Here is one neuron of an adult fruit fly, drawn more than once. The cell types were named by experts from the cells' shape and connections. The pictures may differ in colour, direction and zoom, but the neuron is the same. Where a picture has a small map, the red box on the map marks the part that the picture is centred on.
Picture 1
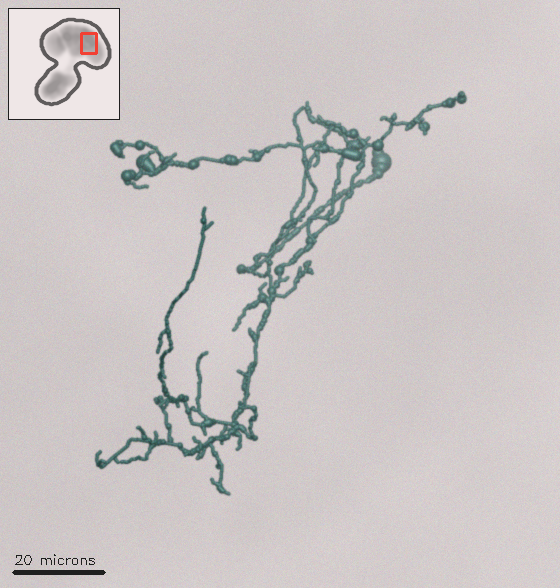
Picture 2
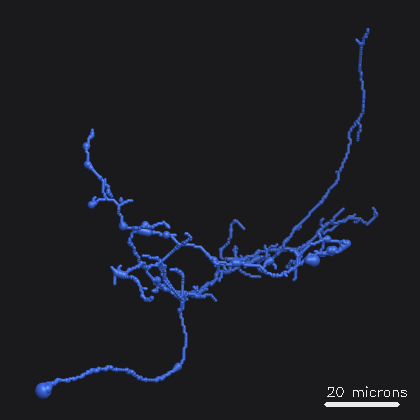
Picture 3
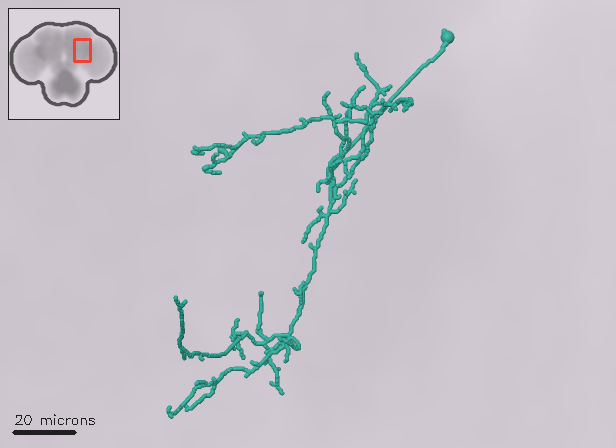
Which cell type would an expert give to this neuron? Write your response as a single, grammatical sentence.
Under the cell type WEDPN6B falls this neuron.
